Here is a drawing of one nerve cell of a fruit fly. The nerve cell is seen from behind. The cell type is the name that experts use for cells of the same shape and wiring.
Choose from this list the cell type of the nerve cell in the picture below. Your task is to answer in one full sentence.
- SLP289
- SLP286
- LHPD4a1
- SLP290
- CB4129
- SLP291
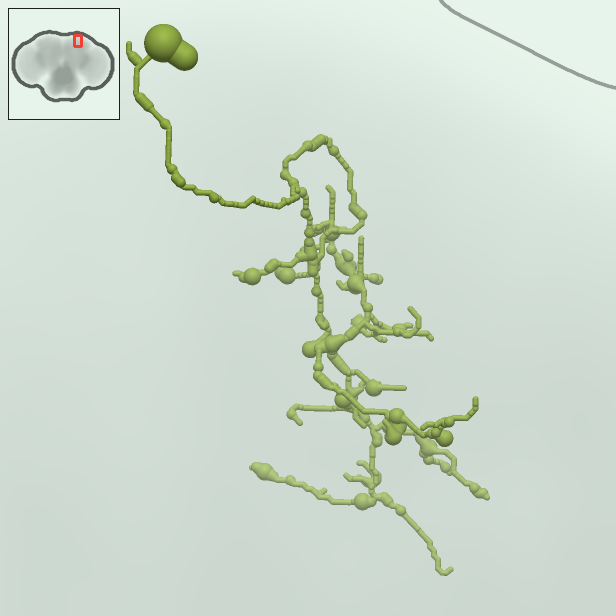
This nerve cell is assigned to the cell type SLP291.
